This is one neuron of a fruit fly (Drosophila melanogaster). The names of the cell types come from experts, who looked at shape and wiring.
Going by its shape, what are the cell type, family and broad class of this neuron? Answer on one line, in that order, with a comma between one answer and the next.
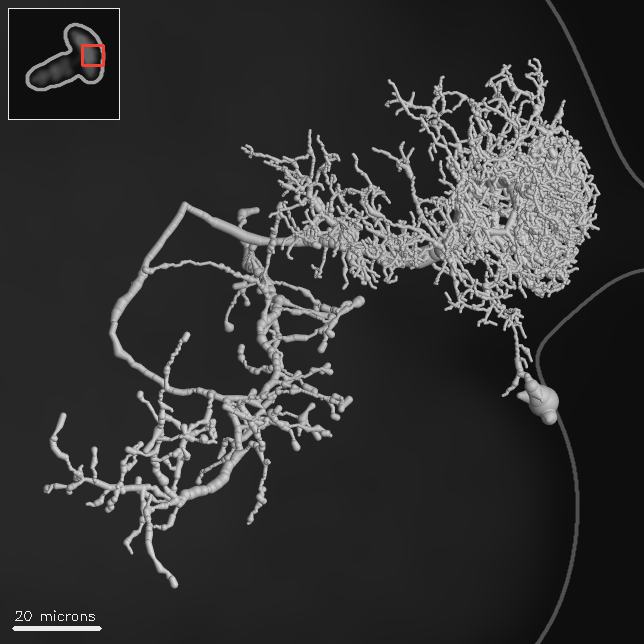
MZ_lv2PN, class ALPN, central-brain intrinsic neuron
